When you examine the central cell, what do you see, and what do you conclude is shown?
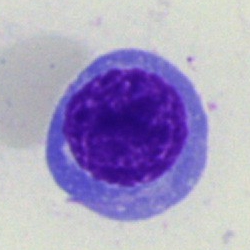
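To begin with the outline: it is round and smooth. The nucleus sits toward the top, so the widest band of cytoplasm lies below it. That cytoplasm stains blue, with a paler zone against the left side of the nucleus. The cell is an erythroblast.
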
